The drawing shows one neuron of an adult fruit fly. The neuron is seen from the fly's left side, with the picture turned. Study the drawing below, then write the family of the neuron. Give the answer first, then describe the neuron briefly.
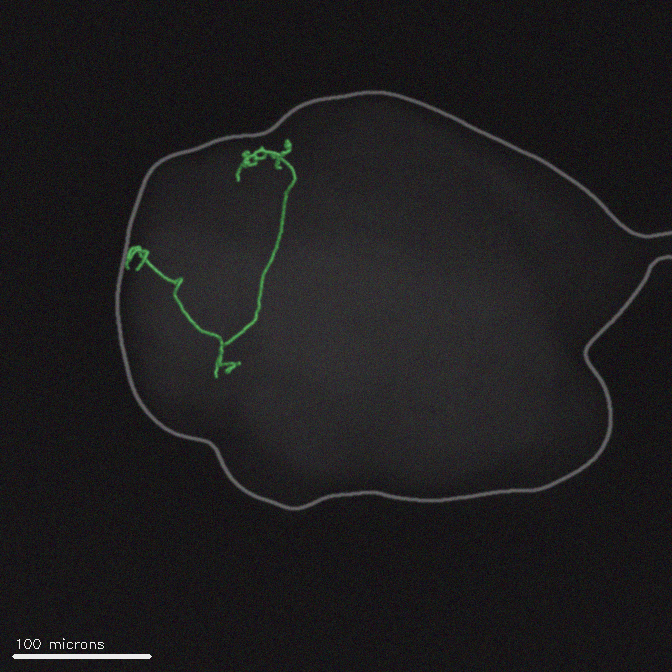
Its family is called class Kenyon Cell. It is a central-brain intrinsic neuron. Its cell body lies at the top of the picture. From top to bottom in the picture it spans about 170 microns.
